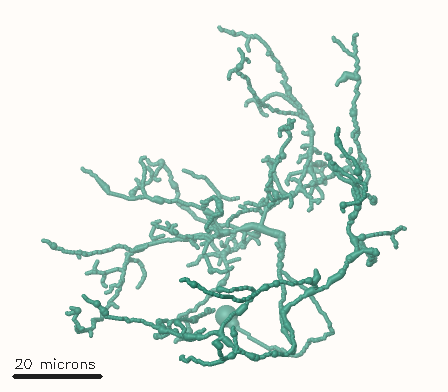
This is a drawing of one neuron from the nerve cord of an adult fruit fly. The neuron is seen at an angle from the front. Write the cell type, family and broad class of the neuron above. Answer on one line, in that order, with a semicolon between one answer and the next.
IN01B015; hemilineage 01B; nerve-cord intrinsic neuron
